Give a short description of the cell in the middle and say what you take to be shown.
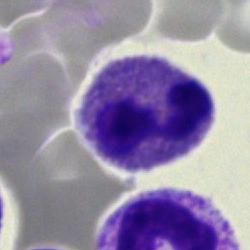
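Outline first: round to slightly oval, and smooth. Nucleus next: a curved band that bends from the centre-left up toward the upper right. Cytoplasm last: abundant and lilac-purple, with fine purple granules scattered all through it. This cell is a segmented neutrophil.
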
